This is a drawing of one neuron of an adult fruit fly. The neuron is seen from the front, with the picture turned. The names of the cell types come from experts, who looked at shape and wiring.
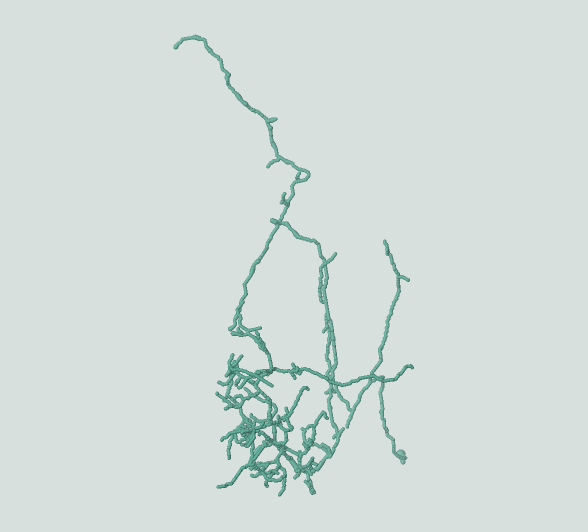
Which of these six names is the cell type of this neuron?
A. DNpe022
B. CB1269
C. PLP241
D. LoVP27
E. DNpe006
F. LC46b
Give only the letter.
C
